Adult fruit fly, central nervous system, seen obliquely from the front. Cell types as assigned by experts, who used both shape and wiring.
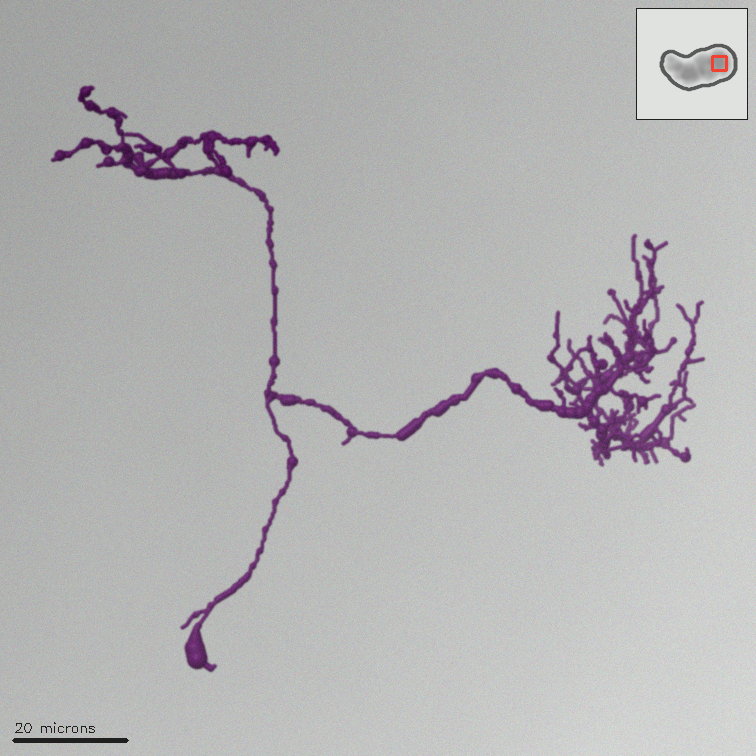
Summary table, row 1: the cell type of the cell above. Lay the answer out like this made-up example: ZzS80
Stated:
LC13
